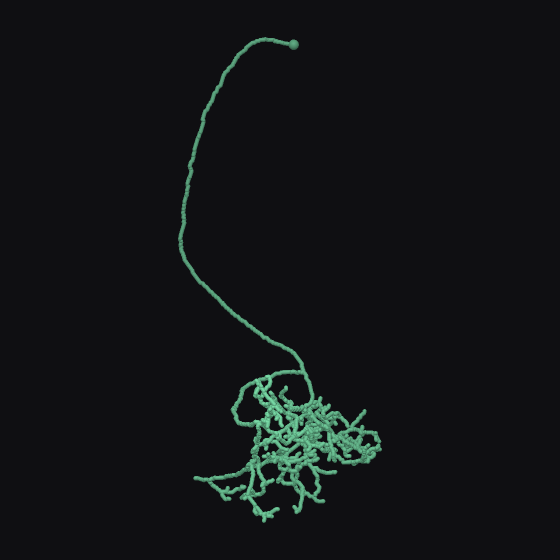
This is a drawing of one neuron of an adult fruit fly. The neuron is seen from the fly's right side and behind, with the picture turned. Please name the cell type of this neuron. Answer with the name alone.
SAD003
